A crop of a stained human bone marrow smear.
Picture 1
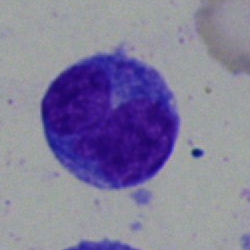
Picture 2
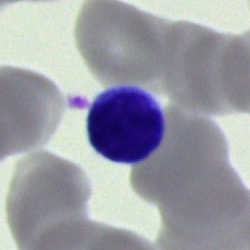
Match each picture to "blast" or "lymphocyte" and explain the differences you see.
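Picture 1 is the blast and picture 2 the lymphocyte. The clearest difference is the chromatin: in the blast it's finely textured, not clumped into dark blocks, while in the lymphocyte it's dense and dark with only faint mottling.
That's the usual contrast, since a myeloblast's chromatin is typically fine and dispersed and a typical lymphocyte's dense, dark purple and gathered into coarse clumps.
The cytoplasm differs too: the blast has a thin deep blue rim around a nucleus that fills most of the cell, whereas the lymphocyte shows no distinct rim around its dark nucleus.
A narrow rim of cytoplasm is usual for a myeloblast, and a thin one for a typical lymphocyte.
The blast has a rounded outline, with a pale area at the top edge of the nucleus and a small faint bleb projecting from the top of the cell; the lymphocyte is round and smooth. In the lymphocyte no nucleoli and no distinct granules are seen.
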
